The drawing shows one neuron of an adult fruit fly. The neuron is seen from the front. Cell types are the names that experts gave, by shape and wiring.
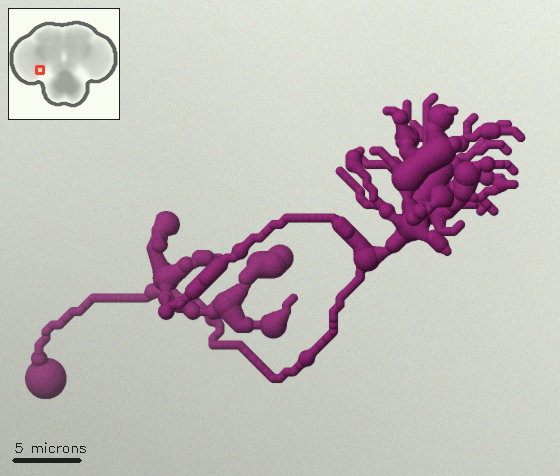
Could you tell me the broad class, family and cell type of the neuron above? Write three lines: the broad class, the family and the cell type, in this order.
optic-lobe intrinsic neuron
T
T5b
